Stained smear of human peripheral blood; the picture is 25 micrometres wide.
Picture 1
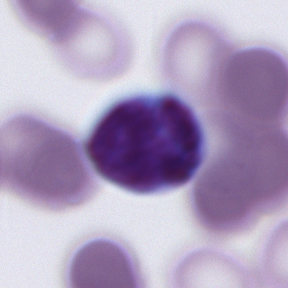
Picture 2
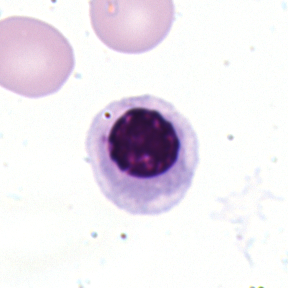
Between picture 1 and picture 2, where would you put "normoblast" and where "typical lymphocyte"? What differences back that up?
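Picture 1: typical lymphocyte. Picture 2: normoblast. Cytoplasm: in picture 1, only a very thin pale blue rim; in picture 2, pale lilac-grey, without visible granules or vacuoles.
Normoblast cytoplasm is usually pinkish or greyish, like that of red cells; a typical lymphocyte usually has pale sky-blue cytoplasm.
Nucleus: in picture 1, oval, about 10 by 8 micrometres, filling nearly the whole cell; in picture 2, round, about 6 micrometres across, filling about 40% of the cell's area, the cell being about 10 micrometres across.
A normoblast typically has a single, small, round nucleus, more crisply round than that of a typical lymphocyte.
Outline: smooth and without surface projections in picture 1; roughly round with a slightly uneven edge in picture 2. Shared: dark purple chromatin, dense and clumped in the lymphocyte, coarsely clumped in the normoblast; no nucleoli seen in either.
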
